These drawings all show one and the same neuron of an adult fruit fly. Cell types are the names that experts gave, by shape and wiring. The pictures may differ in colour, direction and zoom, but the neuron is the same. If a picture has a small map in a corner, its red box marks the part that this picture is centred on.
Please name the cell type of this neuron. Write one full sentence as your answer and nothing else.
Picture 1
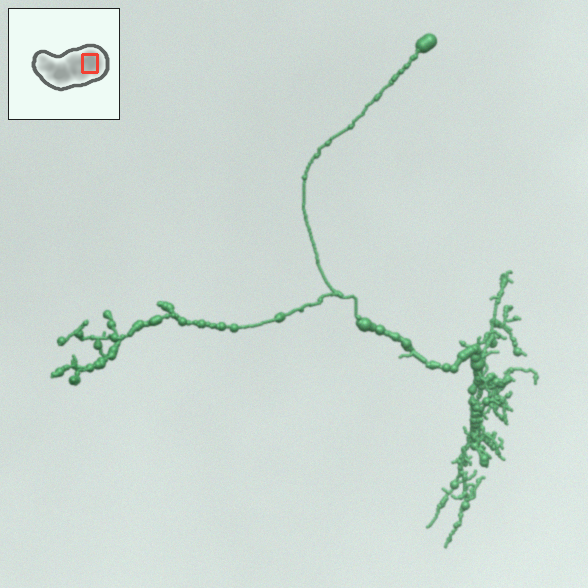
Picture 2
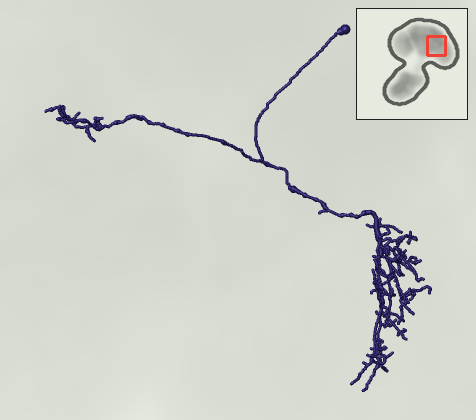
To the cell type LC22 belongs this neuron.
